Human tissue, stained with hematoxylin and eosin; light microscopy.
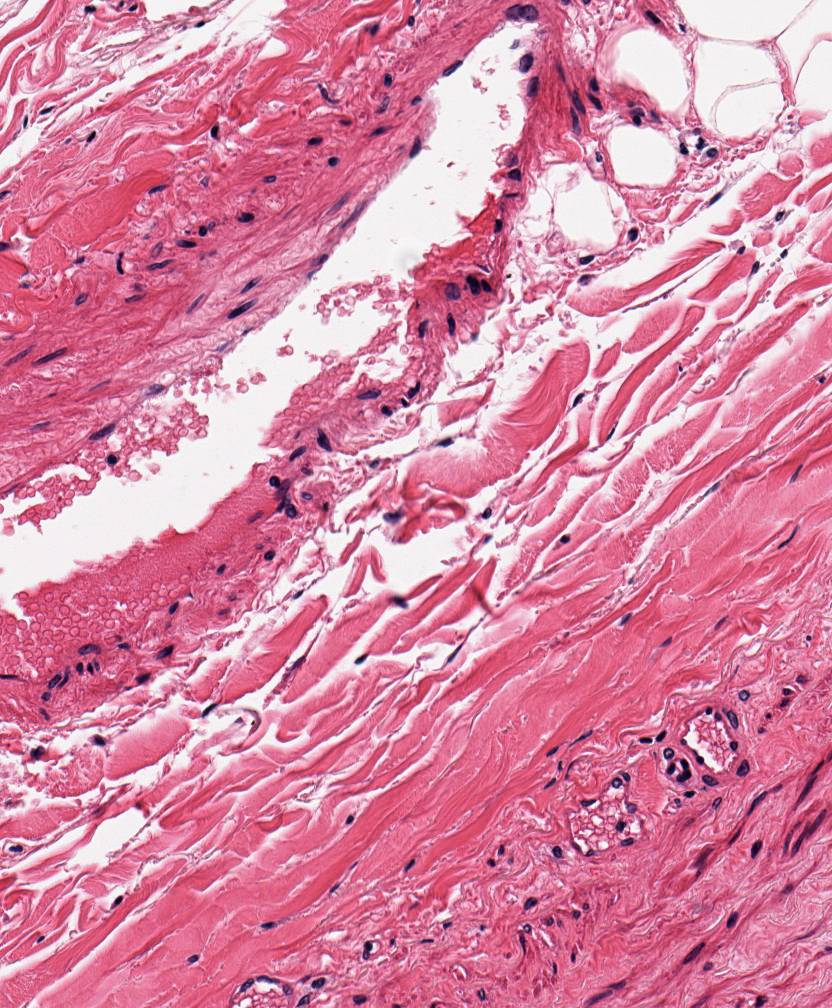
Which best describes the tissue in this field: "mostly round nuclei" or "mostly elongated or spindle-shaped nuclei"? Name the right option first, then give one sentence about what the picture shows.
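Mostly elongated or spindle-shaped nuclei. The scattered nuclei are sparse and mostly elongated.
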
